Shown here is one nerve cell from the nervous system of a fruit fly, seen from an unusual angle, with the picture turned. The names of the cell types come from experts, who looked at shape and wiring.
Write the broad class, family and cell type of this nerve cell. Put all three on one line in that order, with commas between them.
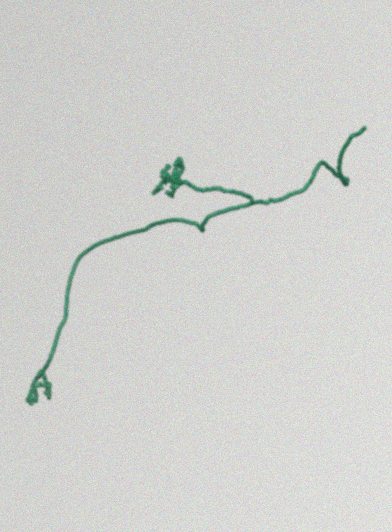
sensory neuron entering the brain, class olfactory, ORN_DL5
